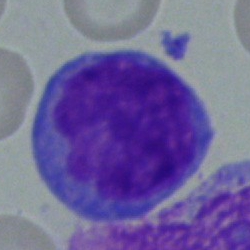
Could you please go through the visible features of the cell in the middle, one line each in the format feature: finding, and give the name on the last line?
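Nucleus: large, filling most of the cell
Chromatin: mottled, with darker and lighter purple areas
Cytoplasm: stains blue
Rim: narrow, widest on the left side
Name: blast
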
